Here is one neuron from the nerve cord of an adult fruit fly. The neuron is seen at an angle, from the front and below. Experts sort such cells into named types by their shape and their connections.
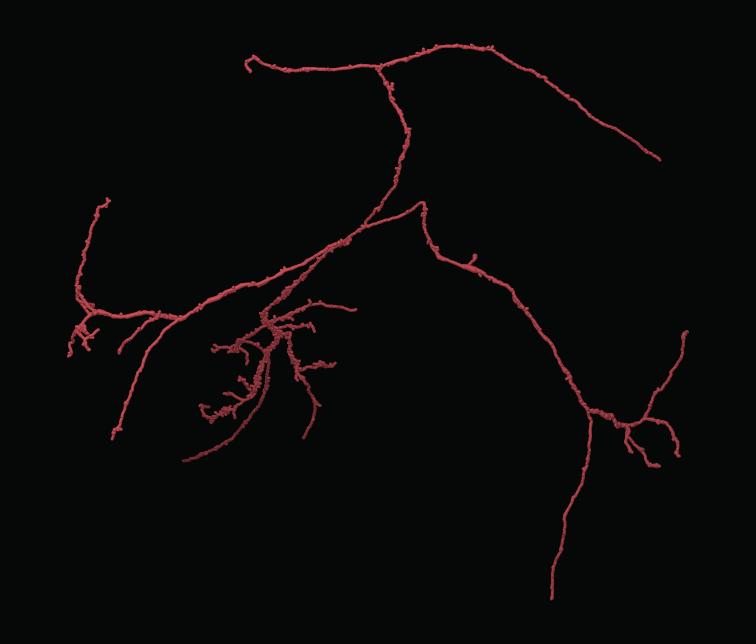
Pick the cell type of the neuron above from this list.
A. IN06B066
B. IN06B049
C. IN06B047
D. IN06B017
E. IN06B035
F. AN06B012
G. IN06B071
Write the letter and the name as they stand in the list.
E. IN06B035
